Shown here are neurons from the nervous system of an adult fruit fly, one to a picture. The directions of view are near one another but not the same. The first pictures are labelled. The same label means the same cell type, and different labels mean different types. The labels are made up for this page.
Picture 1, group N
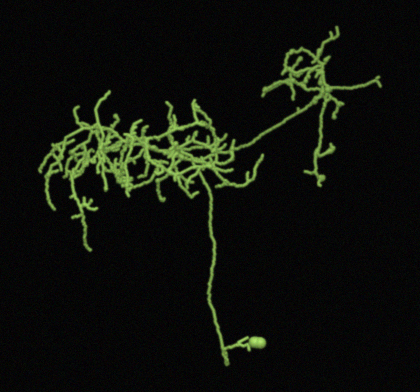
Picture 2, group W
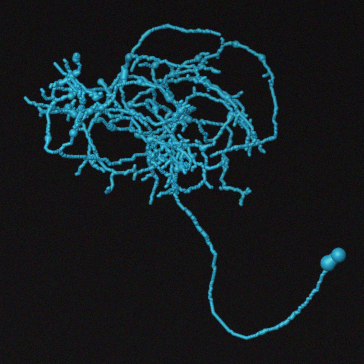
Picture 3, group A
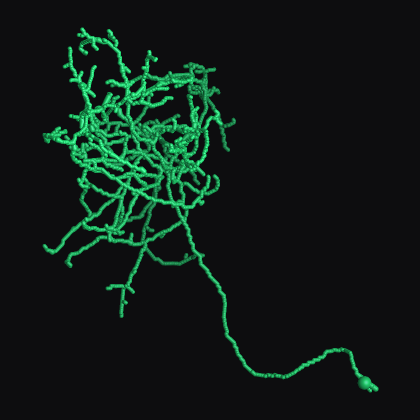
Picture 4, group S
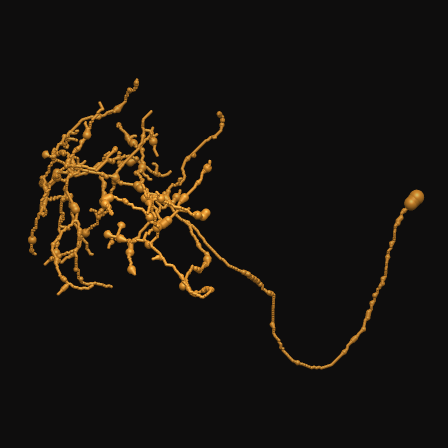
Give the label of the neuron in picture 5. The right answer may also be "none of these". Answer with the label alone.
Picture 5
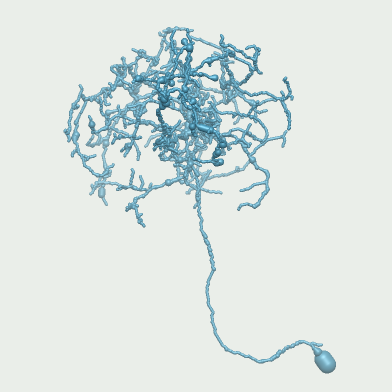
group A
